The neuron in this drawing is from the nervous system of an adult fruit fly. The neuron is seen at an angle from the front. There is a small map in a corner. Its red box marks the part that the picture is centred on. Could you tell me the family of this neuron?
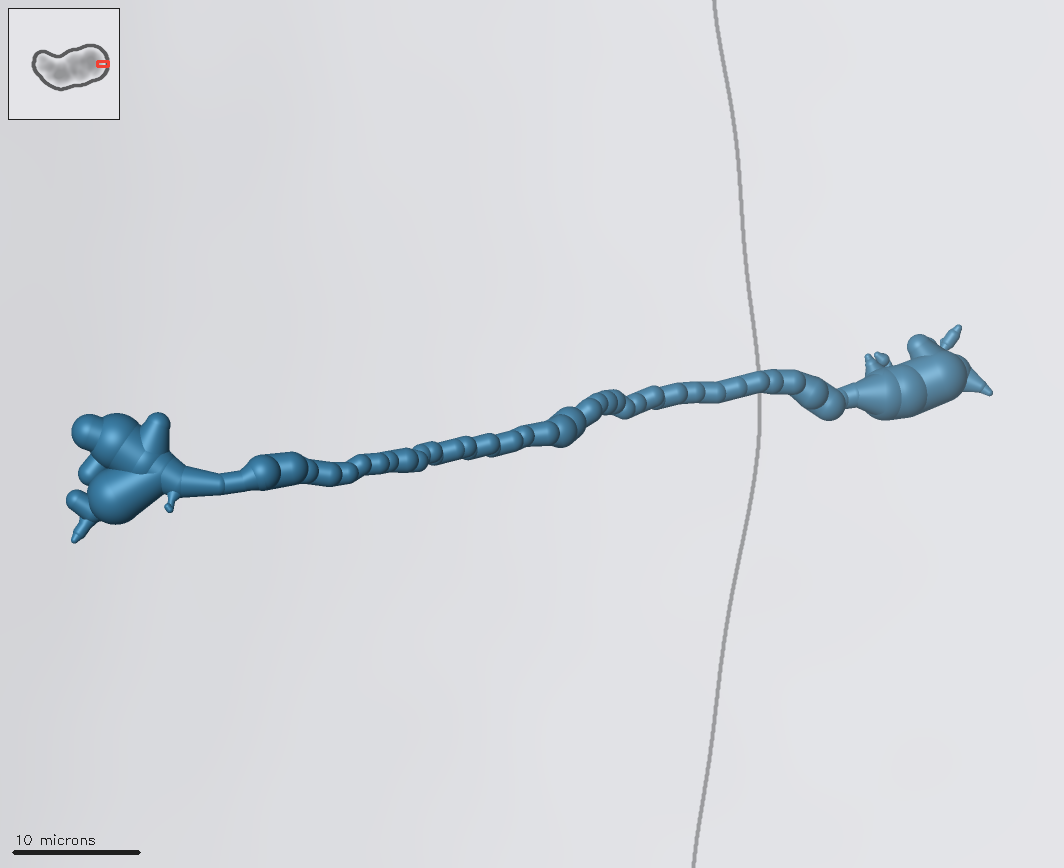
L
